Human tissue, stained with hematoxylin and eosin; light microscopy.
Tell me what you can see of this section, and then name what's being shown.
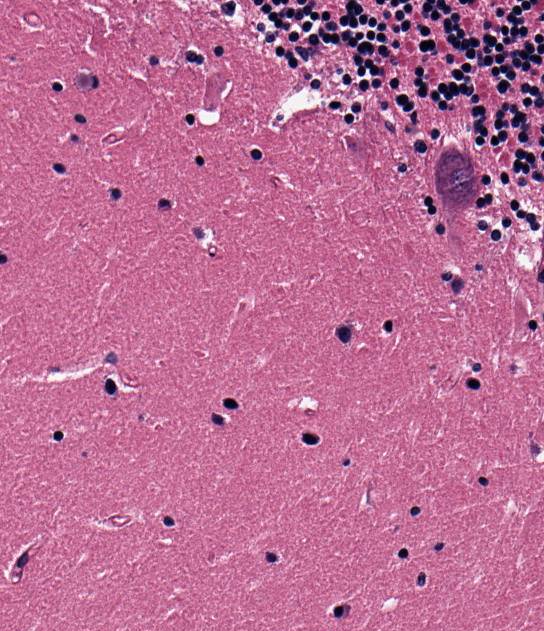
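Mostly you're looking at pale pink, finely fibrillar neuropil with only a sparse scatter of nuclei, crossed by thin-walled small vessels with narrow slit-like lumens. Over on the right is a dense band of small, round, darkly staining nuclei with very little visible cytoplasm, and at its edge sits a single large neuron with abundant purplish cytoplasm. The section is cerebellum.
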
